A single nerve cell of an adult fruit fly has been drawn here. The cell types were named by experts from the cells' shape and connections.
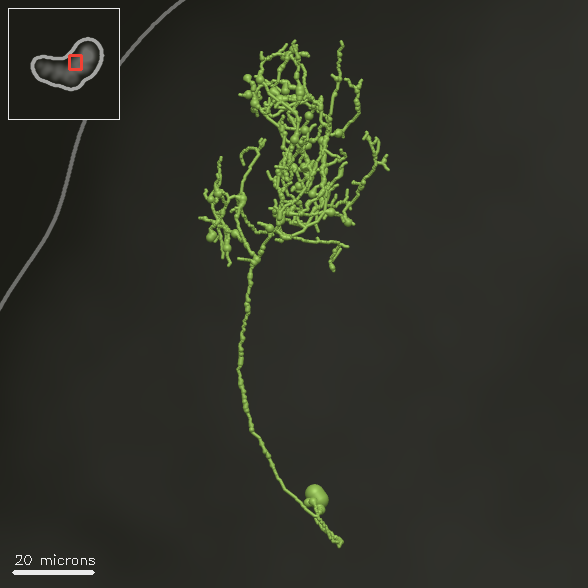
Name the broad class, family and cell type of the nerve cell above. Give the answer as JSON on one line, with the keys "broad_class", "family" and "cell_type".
{"broad_class": "central-brain intrinsic neuron", "family": "hemilineage SLPal3_and_SLPal4_dorsal", "cell_type": "CB1179"}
